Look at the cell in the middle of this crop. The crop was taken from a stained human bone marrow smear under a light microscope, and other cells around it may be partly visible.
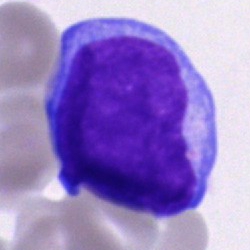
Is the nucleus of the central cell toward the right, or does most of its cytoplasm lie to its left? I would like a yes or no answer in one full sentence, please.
No, most of its cytoplasm is found to the right of its nucleus.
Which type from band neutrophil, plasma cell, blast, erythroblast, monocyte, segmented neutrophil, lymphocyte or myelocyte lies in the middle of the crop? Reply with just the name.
blast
